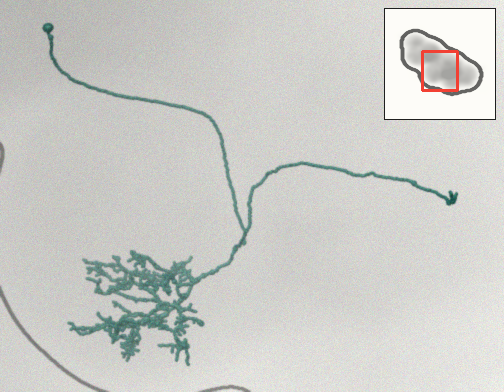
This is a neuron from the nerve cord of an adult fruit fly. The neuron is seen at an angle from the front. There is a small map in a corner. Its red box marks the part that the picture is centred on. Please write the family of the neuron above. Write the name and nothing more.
hemilineage 23B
